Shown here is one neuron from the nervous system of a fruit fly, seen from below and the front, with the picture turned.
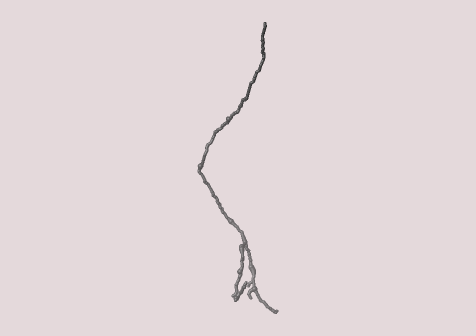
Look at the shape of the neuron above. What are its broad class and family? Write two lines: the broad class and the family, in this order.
sensory neuron entering the brain
class mechanosensory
